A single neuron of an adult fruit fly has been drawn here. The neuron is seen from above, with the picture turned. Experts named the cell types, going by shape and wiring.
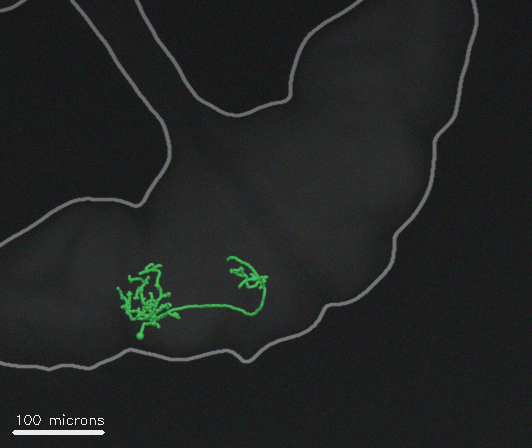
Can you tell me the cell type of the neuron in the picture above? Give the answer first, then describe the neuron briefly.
Its cell type is LHAD1d2. This is a central-brain intrinsic neuron. It lies in the brain. Its cell body lies at the lower left of the picture. From left to right in the picture it spans about 170 microns.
